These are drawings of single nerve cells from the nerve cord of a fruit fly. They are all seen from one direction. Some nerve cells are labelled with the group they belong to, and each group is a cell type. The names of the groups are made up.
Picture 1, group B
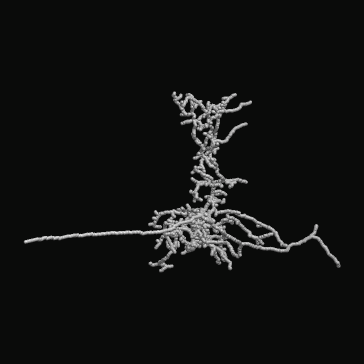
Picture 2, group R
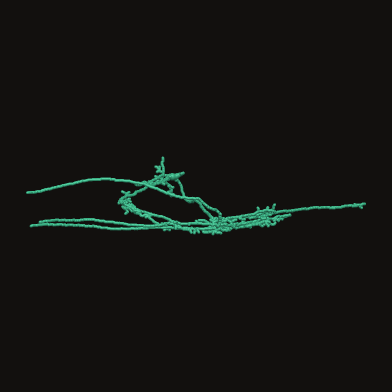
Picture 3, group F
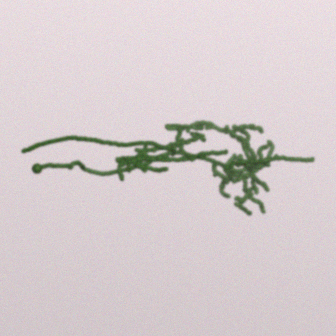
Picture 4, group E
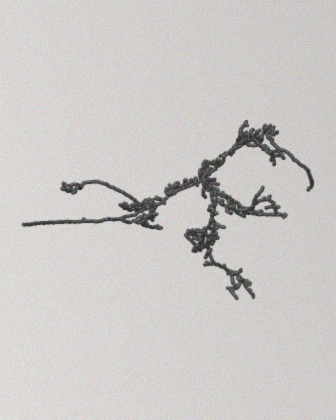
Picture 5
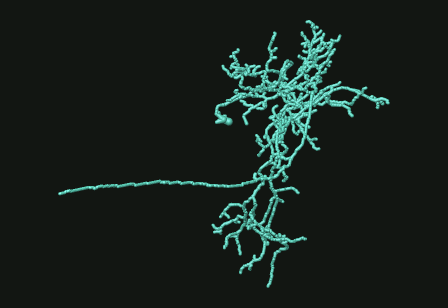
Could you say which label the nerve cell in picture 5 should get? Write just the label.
group B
